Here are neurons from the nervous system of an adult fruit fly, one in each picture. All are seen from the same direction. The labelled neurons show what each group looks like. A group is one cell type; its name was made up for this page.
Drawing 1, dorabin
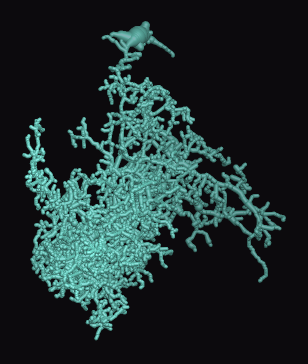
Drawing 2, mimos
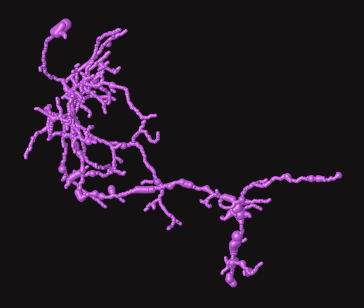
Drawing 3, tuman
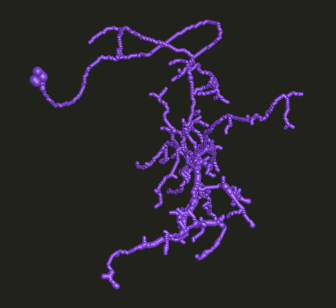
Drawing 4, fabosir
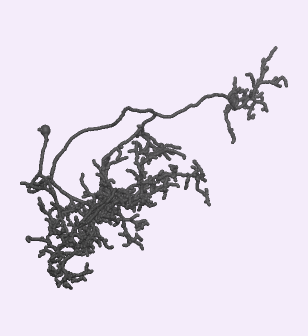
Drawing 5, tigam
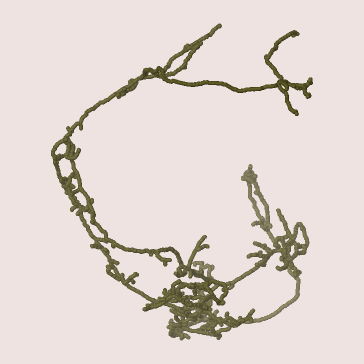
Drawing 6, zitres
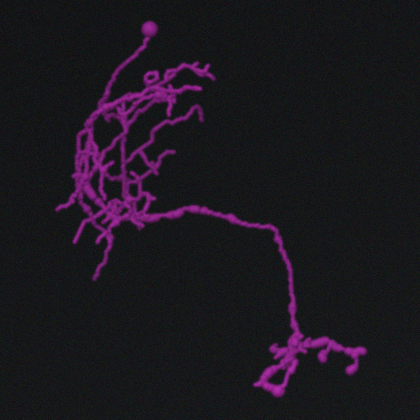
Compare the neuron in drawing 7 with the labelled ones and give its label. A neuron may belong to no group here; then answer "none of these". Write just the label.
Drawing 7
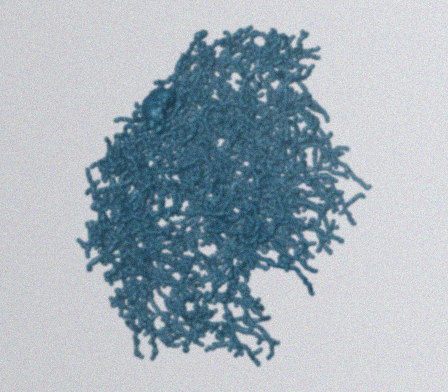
none of these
